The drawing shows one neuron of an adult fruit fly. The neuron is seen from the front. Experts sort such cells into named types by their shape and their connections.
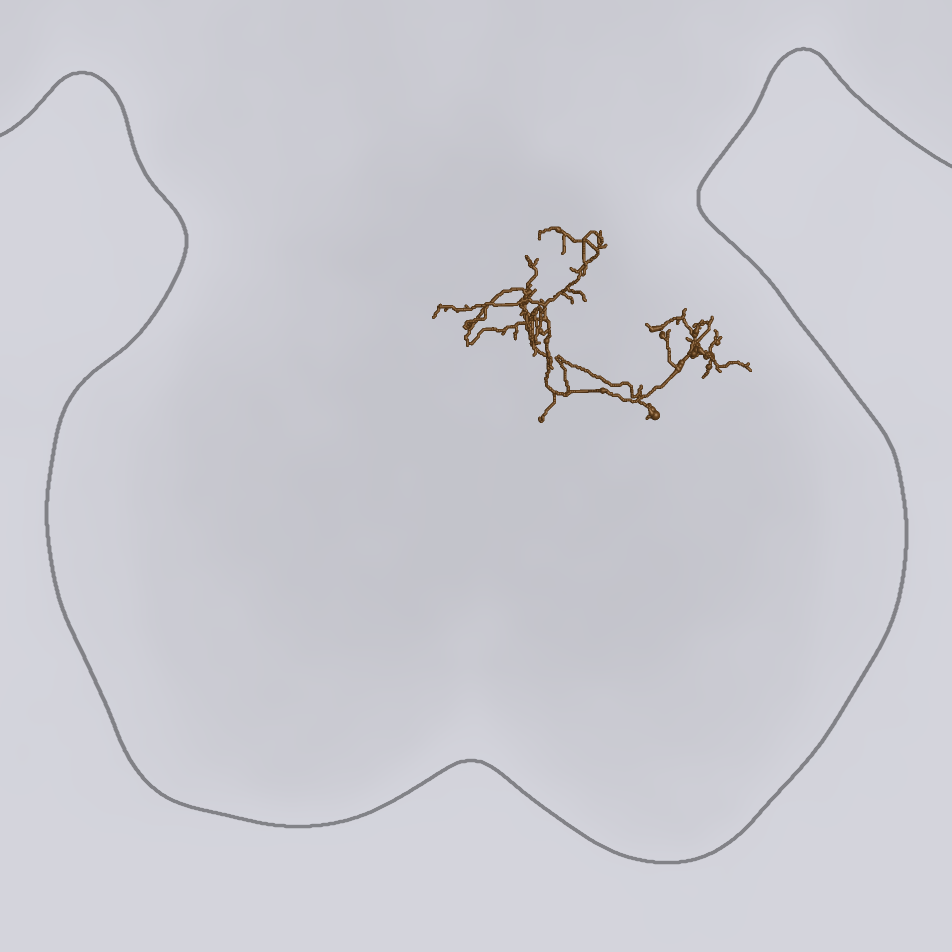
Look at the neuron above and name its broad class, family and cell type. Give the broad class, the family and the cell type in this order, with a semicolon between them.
nerve-cord intrinsic neuron; hemilineage 21A; IN21A093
